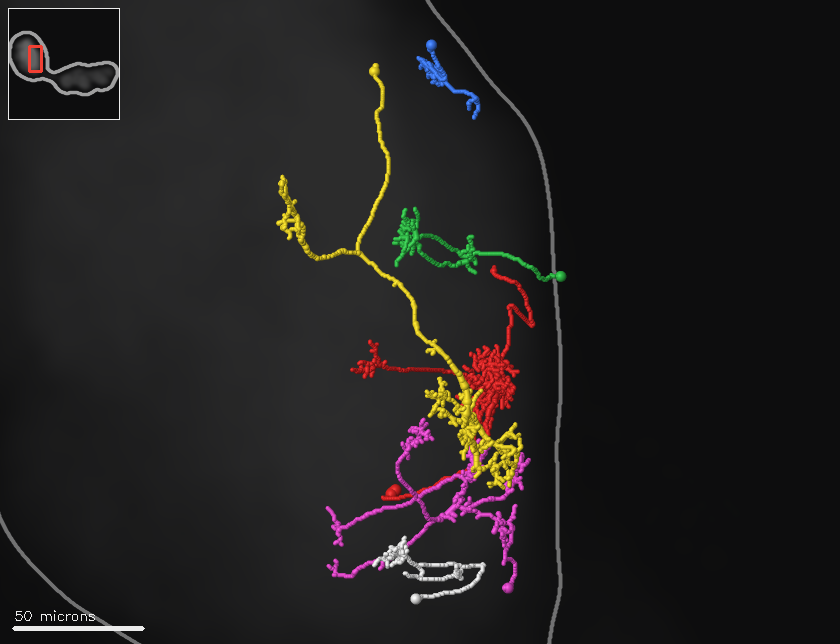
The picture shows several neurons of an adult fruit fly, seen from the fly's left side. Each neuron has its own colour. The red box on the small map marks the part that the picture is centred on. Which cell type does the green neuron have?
T5a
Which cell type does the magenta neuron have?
Y12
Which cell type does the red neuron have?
TmY14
